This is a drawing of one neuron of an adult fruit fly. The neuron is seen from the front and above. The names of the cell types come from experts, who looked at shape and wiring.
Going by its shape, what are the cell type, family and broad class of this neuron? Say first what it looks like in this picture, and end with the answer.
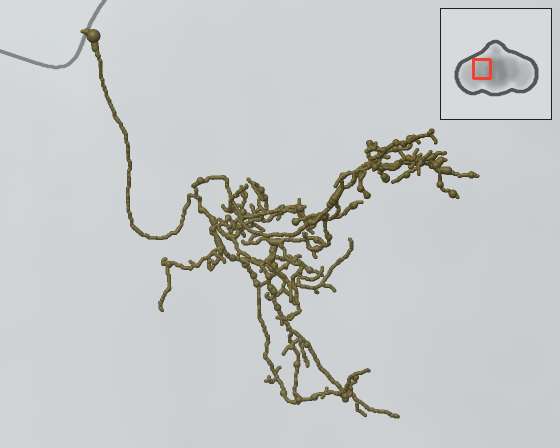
The cell body can be seen at the upper left of the picture. Dozens of branch ends can be seen. Its cell type is LHAV4c2. Its family is hemilineage LHl1. This is a central-brain intrinsic neuron.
